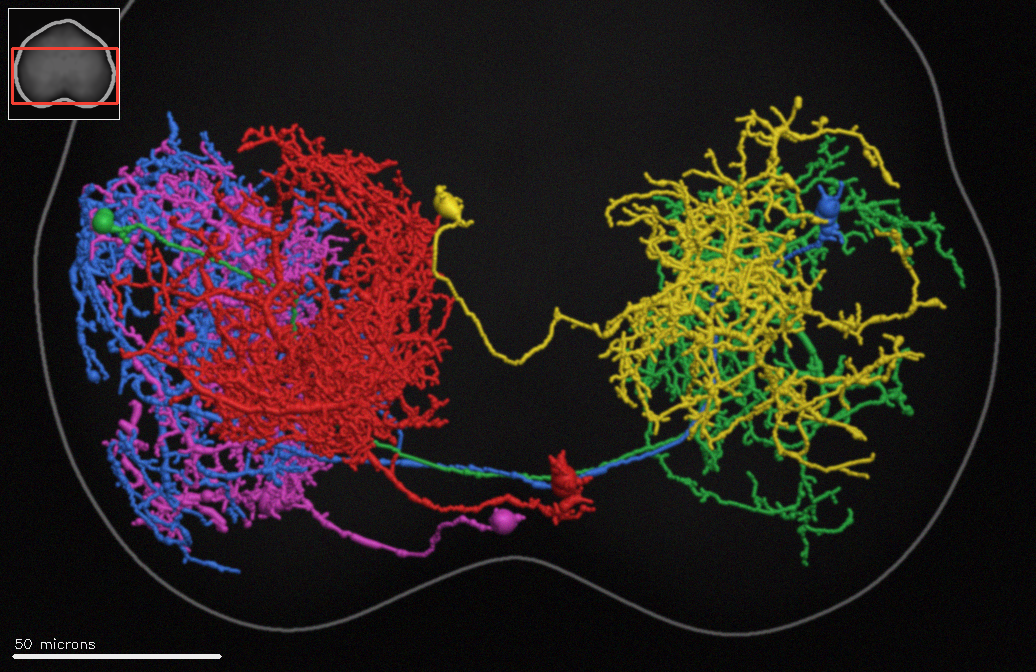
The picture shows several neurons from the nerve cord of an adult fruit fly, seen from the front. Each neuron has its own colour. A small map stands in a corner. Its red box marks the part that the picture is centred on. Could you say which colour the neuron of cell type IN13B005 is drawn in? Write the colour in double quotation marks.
"red"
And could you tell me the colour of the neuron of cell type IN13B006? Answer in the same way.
"magenta"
